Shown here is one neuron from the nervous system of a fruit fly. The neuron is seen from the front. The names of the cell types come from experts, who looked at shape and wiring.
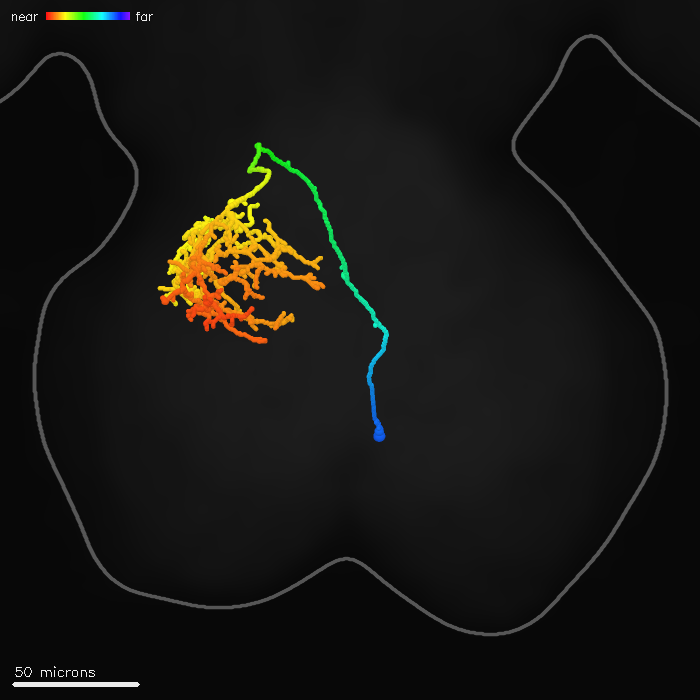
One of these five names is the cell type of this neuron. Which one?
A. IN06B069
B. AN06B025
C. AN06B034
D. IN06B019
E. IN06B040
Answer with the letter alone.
E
